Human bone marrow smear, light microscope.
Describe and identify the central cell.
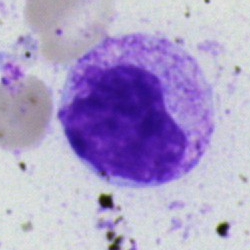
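A large nucleus lies off-centre toward the lower left of the cell; its chromatin is dark purple and clumped, with paler streaks between the clumps. The cytoplasm forms a pale lilac band, widest on the upper right side, containing fine purple granules. Answer: metamyelocyte.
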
